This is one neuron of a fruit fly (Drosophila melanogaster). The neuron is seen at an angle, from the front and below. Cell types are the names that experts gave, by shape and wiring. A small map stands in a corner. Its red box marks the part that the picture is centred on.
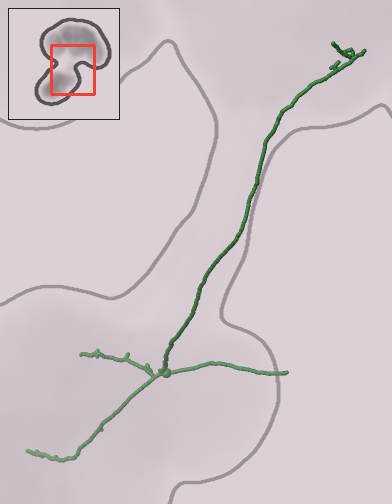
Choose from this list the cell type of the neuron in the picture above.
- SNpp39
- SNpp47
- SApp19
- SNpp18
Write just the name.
SApp19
